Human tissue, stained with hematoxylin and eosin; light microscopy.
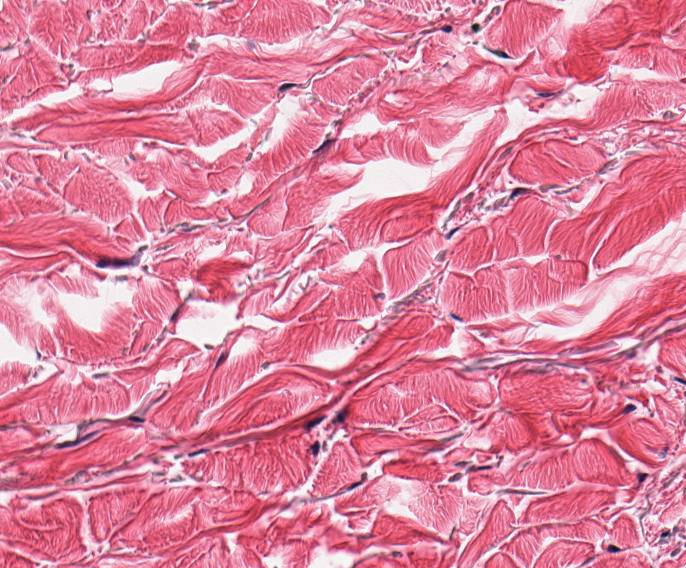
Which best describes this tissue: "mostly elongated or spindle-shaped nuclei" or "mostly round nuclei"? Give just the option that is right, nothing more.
Mostly elongated or spindle-shaped nuclei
